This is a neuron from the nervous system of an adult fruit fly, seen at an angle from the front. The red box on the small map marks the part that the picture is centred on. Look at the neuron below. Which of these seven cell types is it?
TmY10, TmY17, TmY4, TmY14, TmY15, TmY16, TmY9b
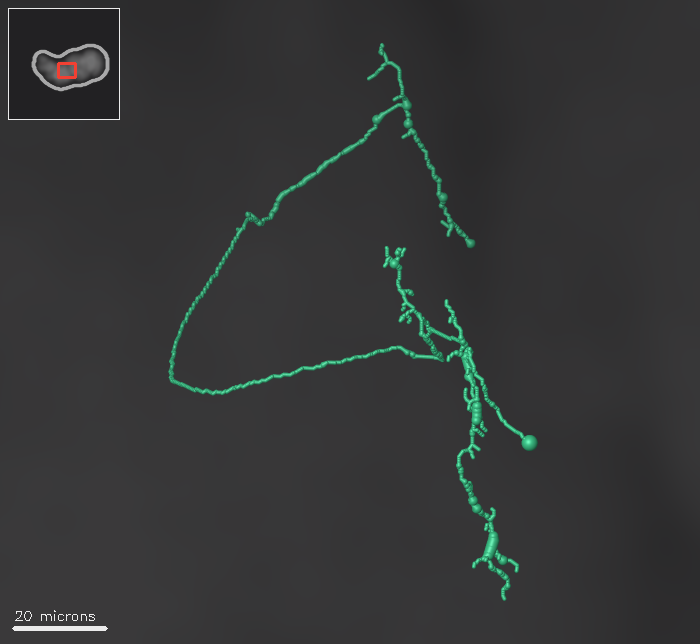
TmY9b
